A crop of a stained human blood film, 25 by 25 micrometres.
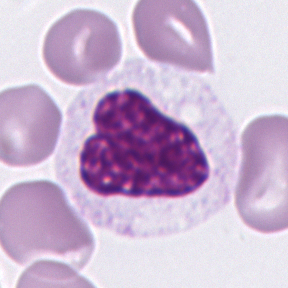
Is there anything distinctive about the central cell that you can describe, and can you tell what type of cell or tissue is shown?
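The nucleus is irregular and folded, with a notch on its left side. Its chromatin is dark purple and coarsely clumped rather than smooth, and no nucleoli are visible. Many fine, faint pinkish-violet granules lie in the cytoplasm. The cell is a band neutrophil.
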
